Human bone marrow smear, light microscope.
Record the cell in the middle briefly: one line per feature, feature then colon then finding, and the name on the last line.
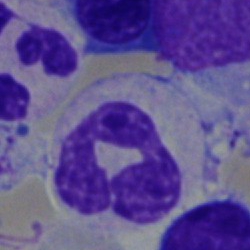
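Shape of the cell: round, with a smooth outline
Nucleus: a closed ring around a clear central hole, worth noting well
Nucleoli: none visible in that nucleus
Granules: no coarse, distinct ones in the cytoplasm
Name: band neutrophil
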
